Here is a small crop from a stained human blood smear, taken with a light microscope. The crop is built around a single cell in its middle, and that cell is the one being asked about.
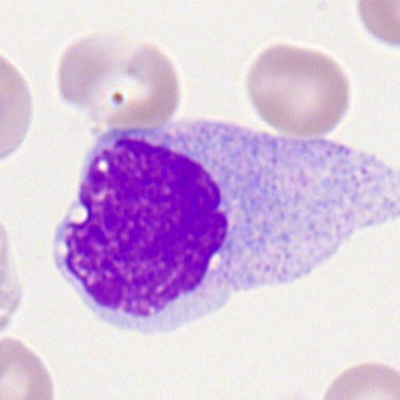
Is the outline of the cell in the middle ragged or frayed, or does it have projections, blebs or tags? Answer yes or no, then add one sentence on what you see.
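Yes. The cell outline is irregular, drawn out into a broad tapering extension toward the right.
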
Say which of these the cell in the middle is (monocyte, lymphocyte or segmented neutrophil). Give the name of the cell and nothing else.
monocyte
